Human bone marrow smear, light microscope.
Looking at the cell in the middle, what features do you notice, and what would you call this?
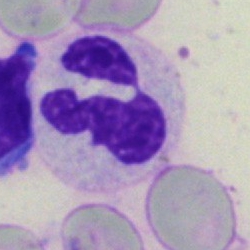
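Starting with the chromatin, it is dark purple and coarsely clumped. Next, the nucleus shows no visible nucleoli. Last, the cytoplasm contains no vacuoles. The cell is a segmented neutrophil.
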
